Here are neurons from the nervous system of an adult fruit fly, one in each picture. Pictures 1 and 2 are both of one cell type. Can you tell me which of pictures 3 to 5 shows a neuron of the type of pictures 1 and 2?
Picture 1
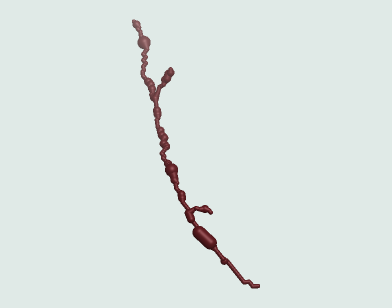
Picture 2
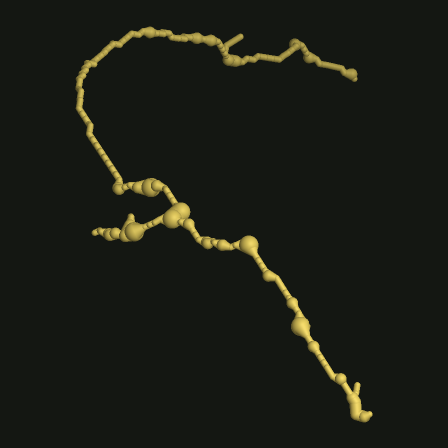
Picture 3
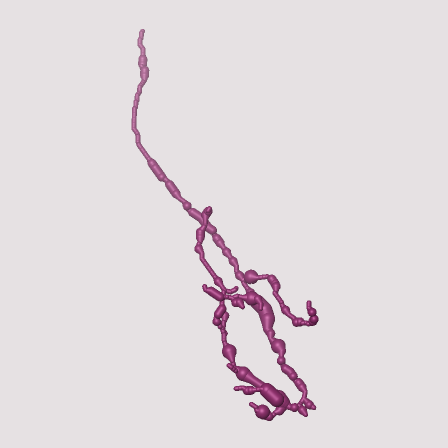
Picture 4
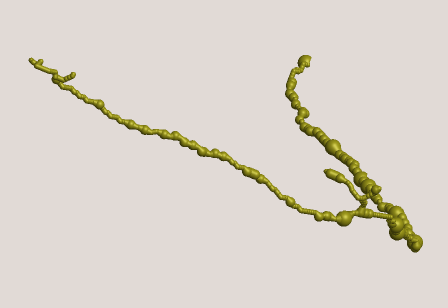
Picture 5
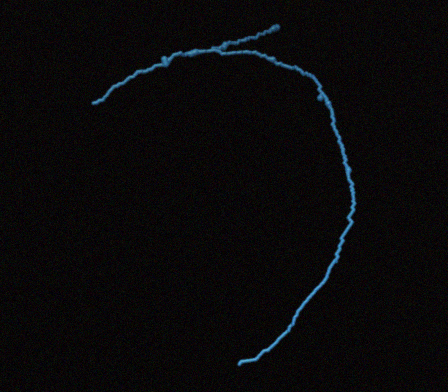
Picture 5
